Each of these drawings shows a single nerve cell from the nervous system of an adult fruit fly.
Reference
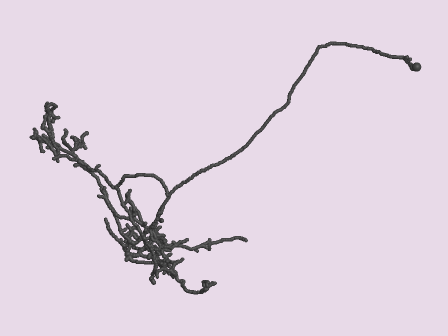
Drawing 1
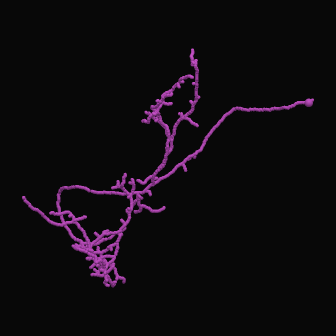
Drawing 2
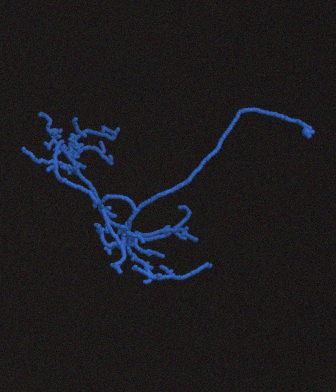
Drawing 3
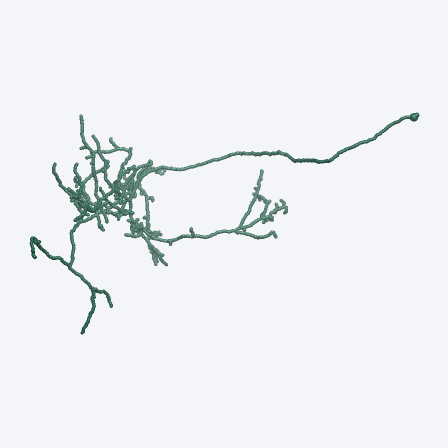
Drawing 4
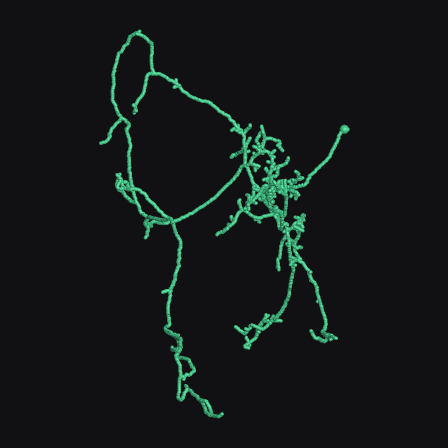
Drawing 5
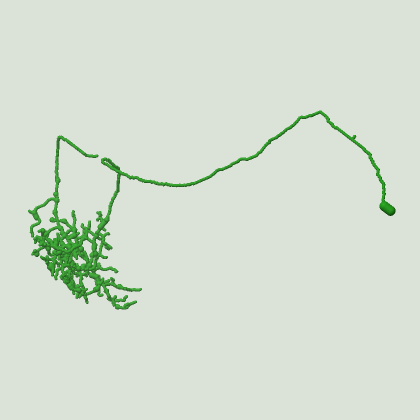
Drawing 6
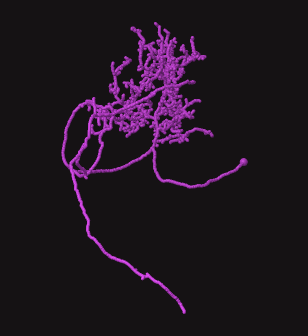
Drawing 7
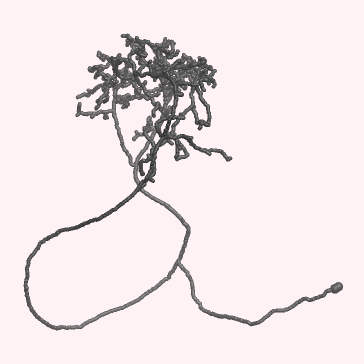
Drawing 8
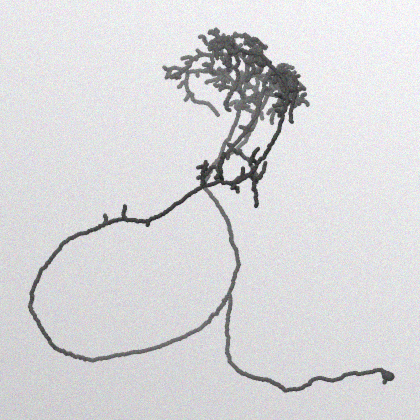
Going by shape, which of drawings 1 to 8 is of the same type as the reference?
Drawing 2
